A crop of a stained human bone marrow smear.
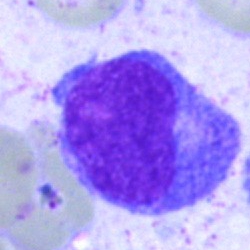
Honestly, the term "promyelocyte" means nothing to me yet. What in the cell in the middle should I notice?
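This promyelocyte has an irregular, somewhat angular outline. In the cytoplasm, a paler zone lies right beside the nucleus on its right side. At the upper left edge, a small bleb of cytoplasm juts out. Pale red cells lie nearby at the corners, and none of them overlaps the cell.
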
